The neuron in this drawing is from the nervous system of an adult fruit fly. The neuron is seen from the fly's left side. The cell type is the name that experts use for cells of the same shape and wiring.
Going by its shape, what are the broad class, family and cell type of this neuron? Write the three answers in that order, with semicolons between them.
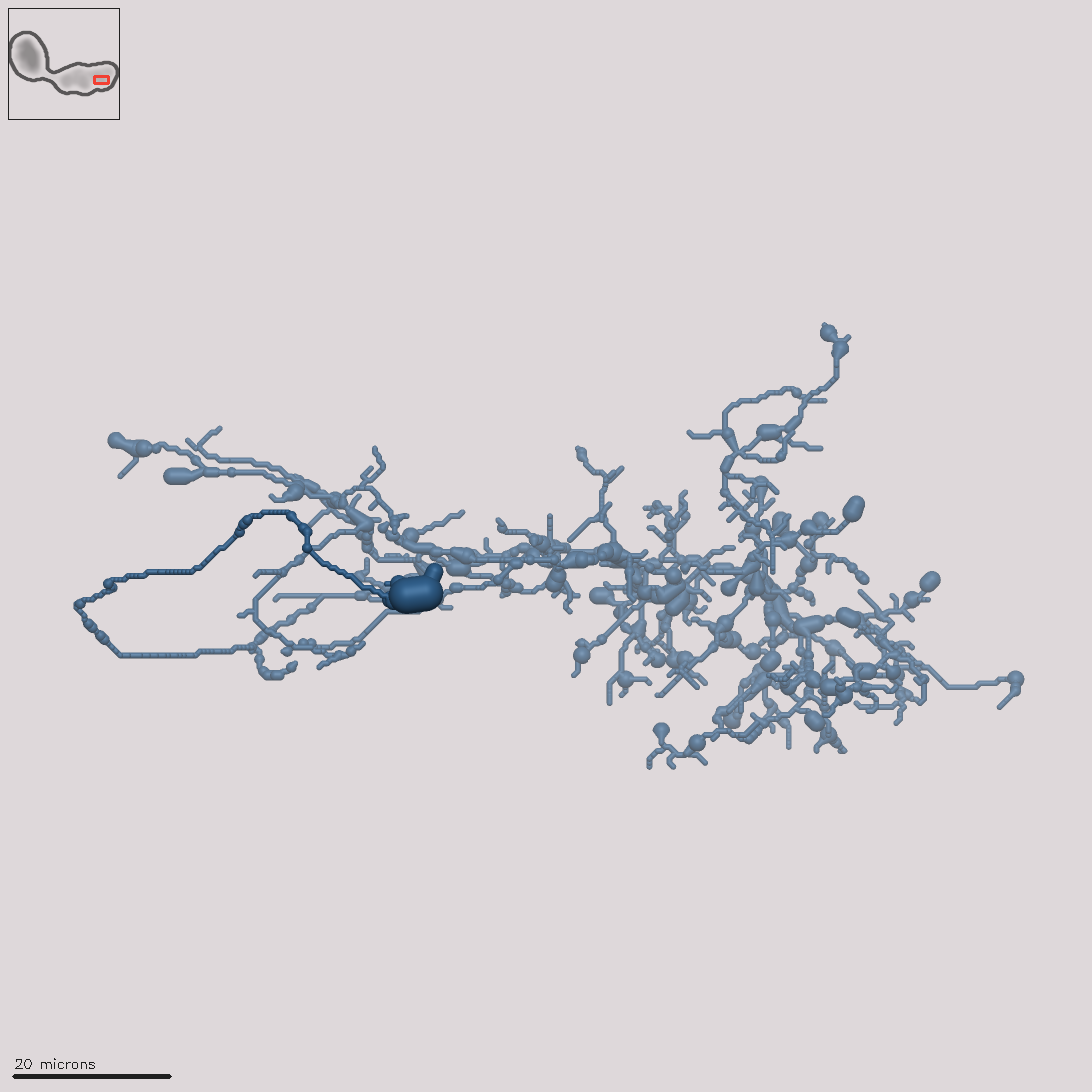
nerve-cord intrinsic neuron; hemilineage 09A; IN09A031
